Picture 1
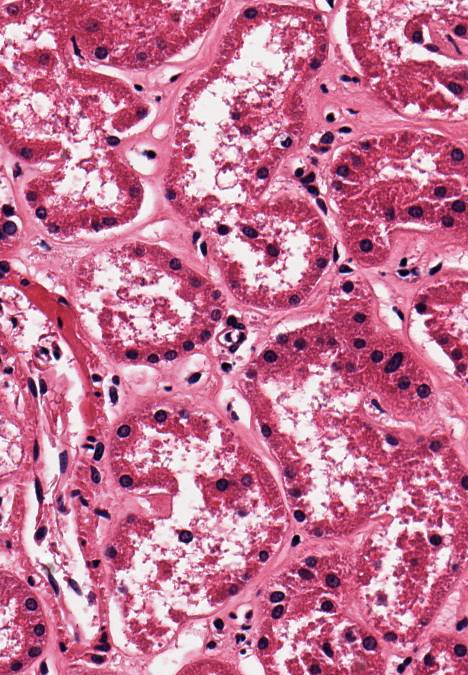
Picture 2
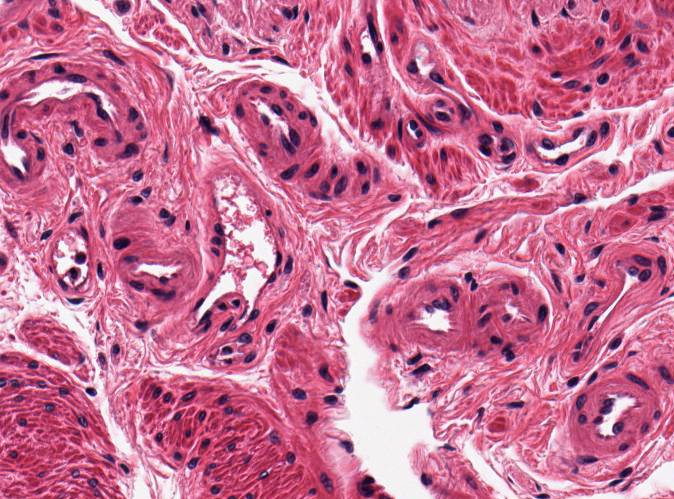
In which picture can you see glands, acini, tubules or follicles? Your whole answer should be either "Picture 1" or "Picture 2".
Picture 1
